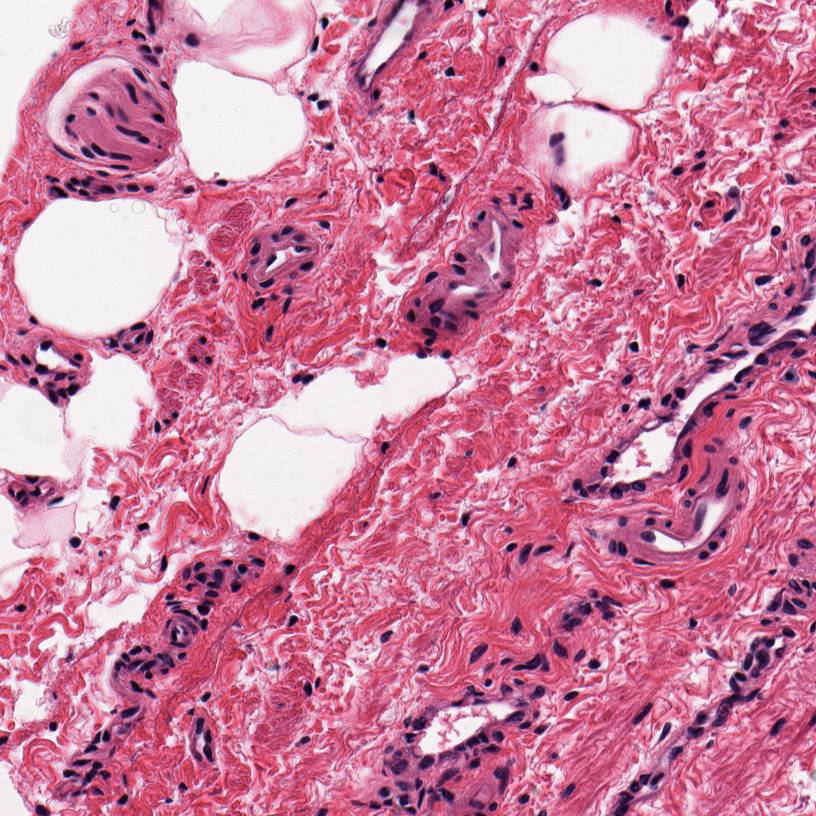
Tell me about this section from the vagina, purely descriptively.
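Stroma: wavy pink collagen fibres, loosely arranged with small clear gaps. Adipocytes: empty rounded clear spaces, mainly upper left and left. Small vessels, e.g. right middle: walls of several smooth muscle cell layers, elongated nuclei. Stromal cells sparse; nuclei small, dark, spindle-shaped.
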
